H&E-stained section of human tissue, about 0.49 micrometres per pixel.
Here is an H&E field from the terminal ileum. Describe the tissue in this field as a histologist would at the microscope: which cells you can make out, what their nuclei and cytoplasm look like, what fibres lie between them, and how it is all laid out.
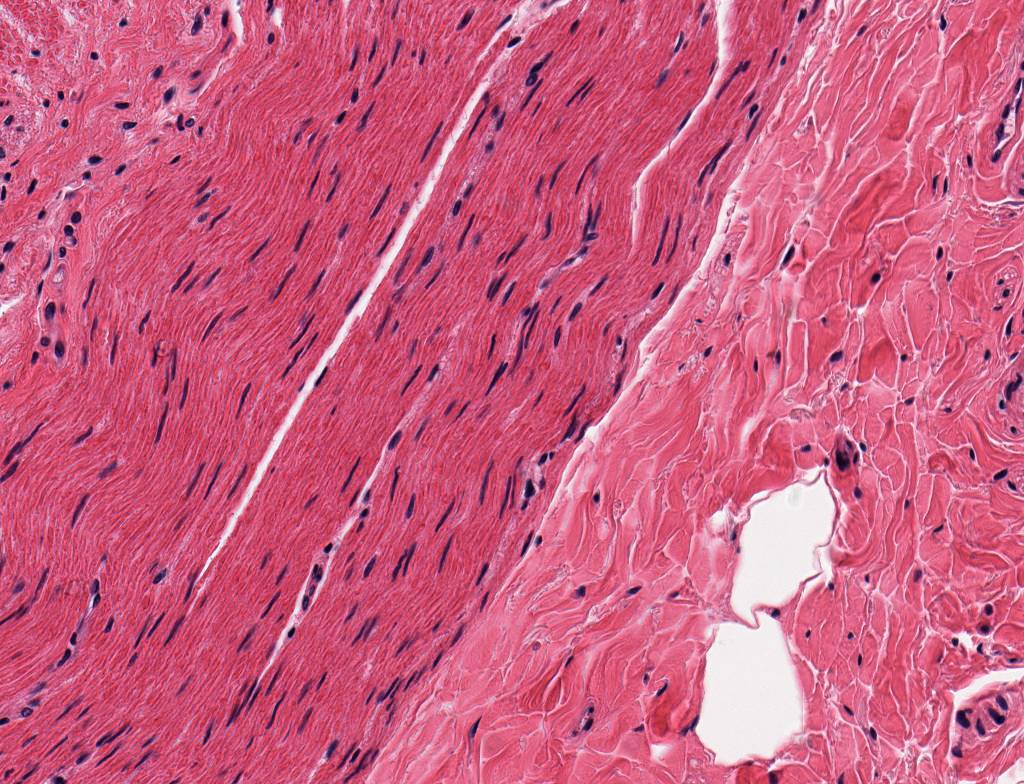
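Start with the split: smooth muscle takes up the left two-thirds, and paler connective tissue the right third. Follow the muscle fibres and you'll see them running diagonally from lower left to upper right, with elongated, cigar-shaped nuclei aligned with them. On the right, look for wavy pale pink collagen bundles with sparse small dark nuclei.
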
